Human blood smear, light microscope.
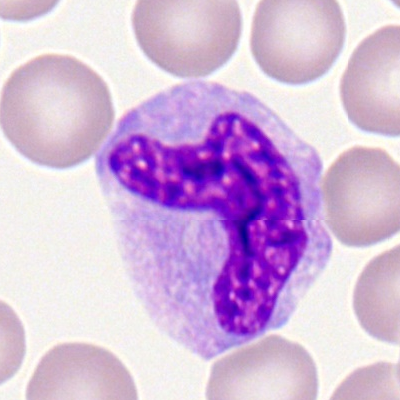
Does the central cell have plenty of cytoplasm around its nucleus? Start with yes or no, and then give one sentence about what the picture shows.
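Yes. The cytoplasm is abundant, taking up much of the cell around the nucleus.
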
